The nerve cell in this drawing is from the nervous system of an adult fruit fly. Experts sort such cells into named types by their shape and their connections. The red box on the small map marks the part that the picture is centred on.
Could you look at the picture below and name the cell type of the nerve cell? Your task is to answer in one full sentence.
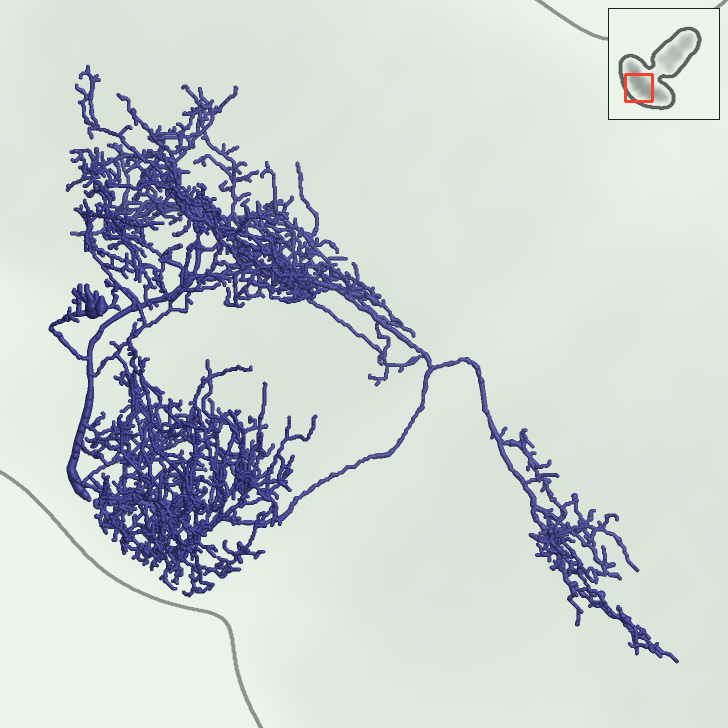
The nerve cell has CRE021 as its cell type.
